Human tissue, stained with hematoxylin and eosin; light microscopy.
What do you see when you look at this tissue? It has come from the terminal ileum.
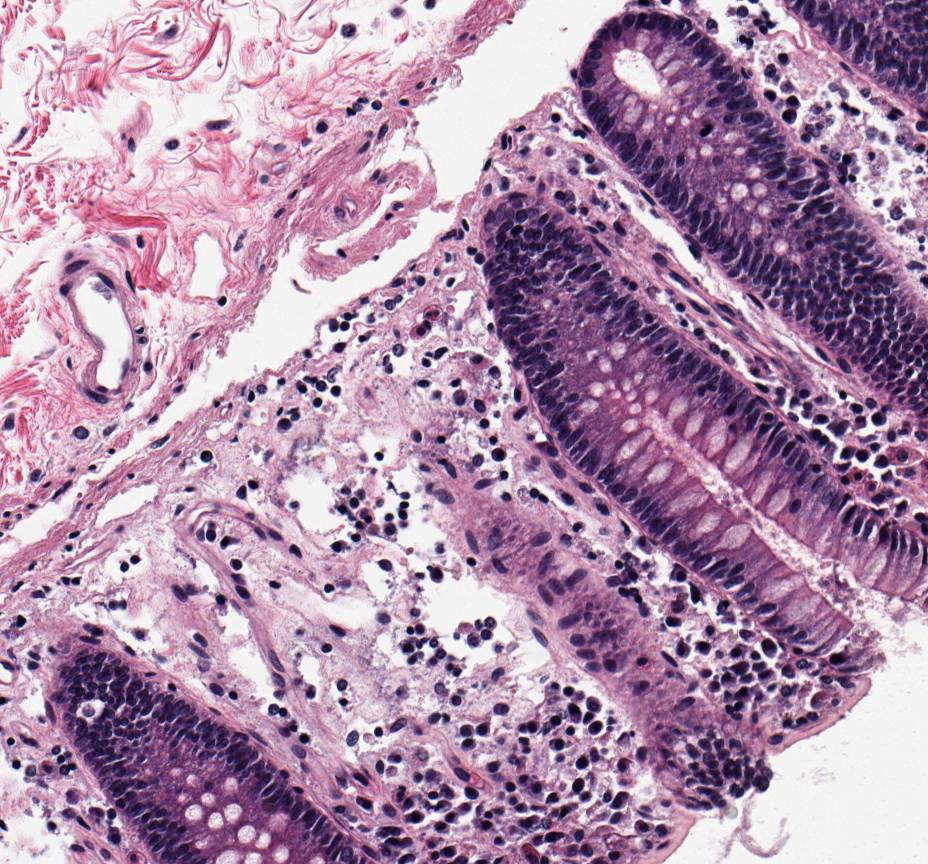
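Here, tubular glands fill the right half and lower-left corner, with loose pink connective tissue in the upper-left. A single layer of tall columnar cells lines each gland, with crowded, elongated, dark nuclei at the bases. Goblet cells with pale, rounded mucin vacuoles dot the linings, clearest in the central-right and lower-left glands.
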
